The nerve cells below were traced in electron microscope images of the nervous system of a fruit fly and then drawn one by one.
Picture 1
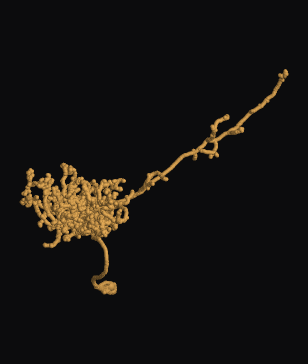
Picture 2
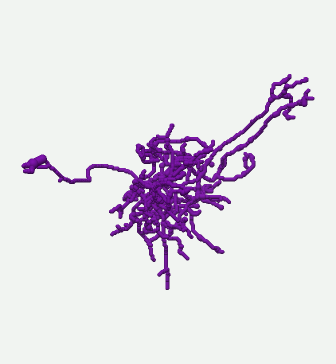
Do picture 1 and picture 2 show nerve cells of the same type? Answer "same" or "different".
same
